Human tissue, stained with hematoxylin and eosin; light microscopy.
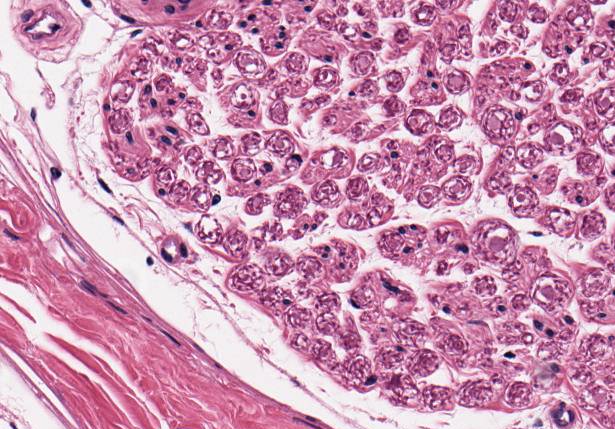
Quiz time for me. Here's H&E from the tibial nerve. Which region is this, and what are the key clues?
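A nerve fascicle occupies the centre and right of the field as one large bundle. Closely packed round fibre profiles, cut in cross section, fill it; small, dark, elongated nuclei lie singly between them, and a thin sheath of flattened cells with slender nuclei bounds its left edge.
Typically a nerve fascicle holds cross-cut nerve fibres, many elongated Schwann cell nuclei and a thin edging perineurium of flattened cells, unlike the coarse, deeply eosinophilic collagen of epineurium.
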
